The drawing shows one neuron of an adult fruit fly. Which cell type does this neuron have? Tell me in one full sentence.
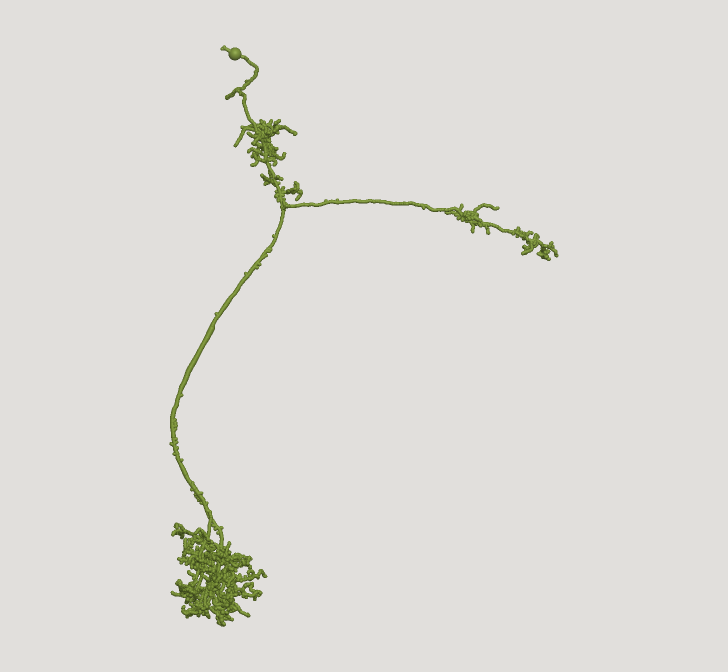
It is as Y3 that this neuron is typed.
